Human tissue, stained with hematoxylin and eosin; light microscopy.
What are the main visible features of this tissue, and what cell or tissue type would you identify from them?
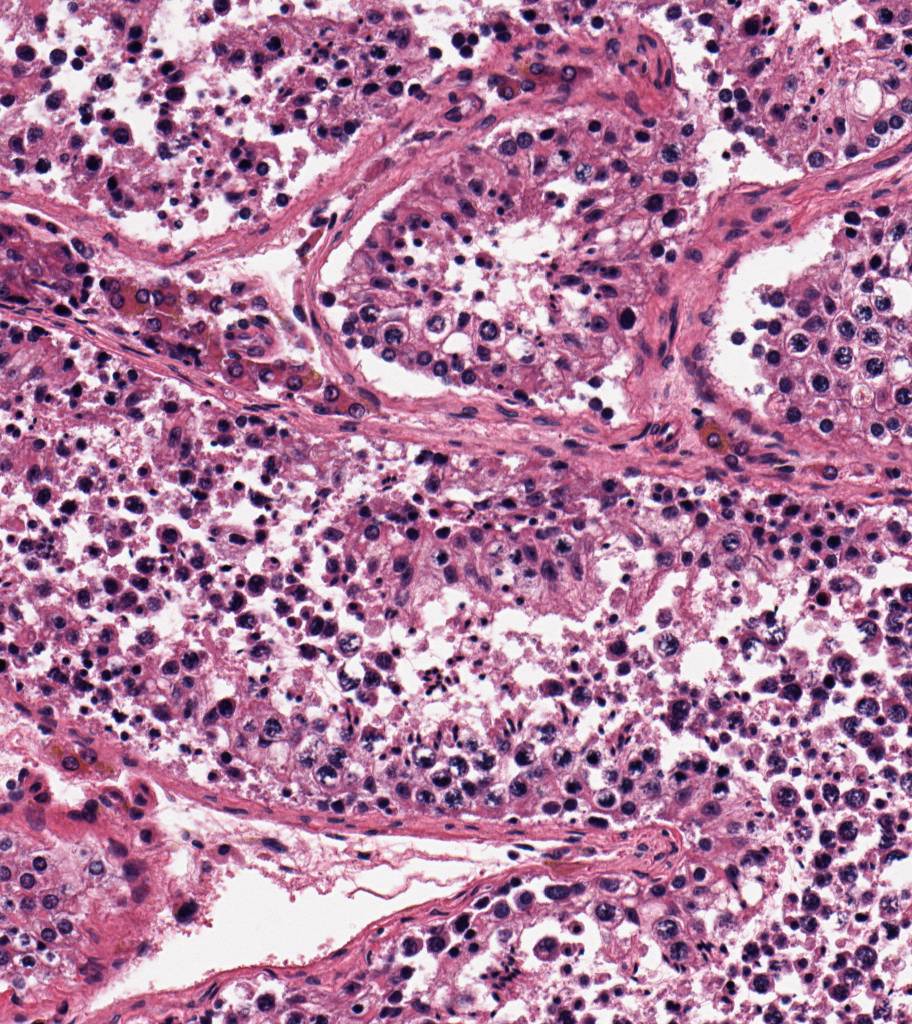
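Closely packed tubular units, separated by narrow bands of pink fibrous tissue, fill the field. Tubule walls: pink collagenous layers with flattened spindle-shaped nuclei. Centres largely filled by many layers of loosely cohesive round cells. Small round cells with dense dark nuclei scattered throughout, especially in the lower half. Testis.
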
